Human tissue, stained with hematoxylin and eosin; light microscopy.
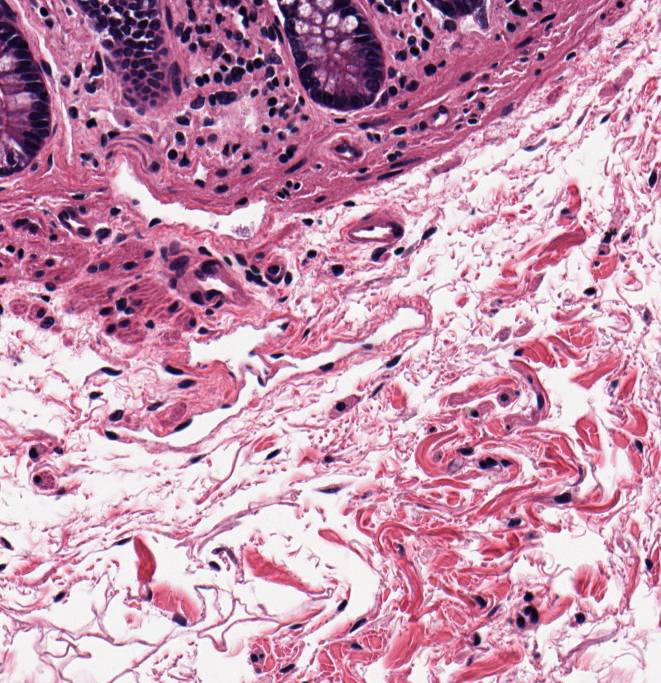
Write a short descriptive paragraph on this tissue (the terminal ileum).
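First, layout: a glandular mucosal layer on top, loose connective tissue below. Second, epithelium: columnar and rich in goblet cells with pale mucin, lining the gland profiles at the top edge. Third, small, dark, round nuclei crowd the tissue between glands. Last, a thin band of smooth muscle with elongated nuclei runs obliquely just beneath the glands.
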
